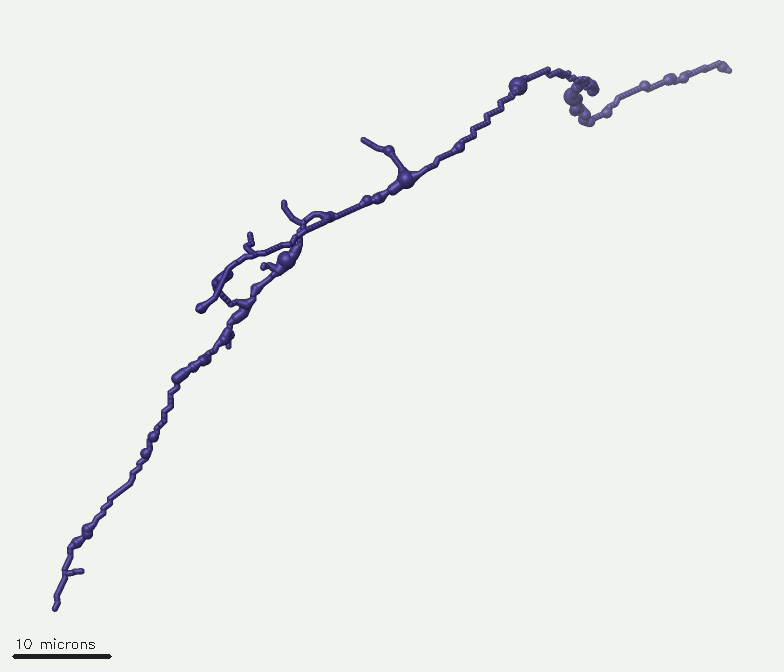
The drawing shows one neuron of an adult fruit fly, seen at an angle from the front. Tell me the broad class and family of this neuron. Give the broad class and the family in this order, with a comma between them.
sensory neuron entering the nerve cord, class mechanosensory tactile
